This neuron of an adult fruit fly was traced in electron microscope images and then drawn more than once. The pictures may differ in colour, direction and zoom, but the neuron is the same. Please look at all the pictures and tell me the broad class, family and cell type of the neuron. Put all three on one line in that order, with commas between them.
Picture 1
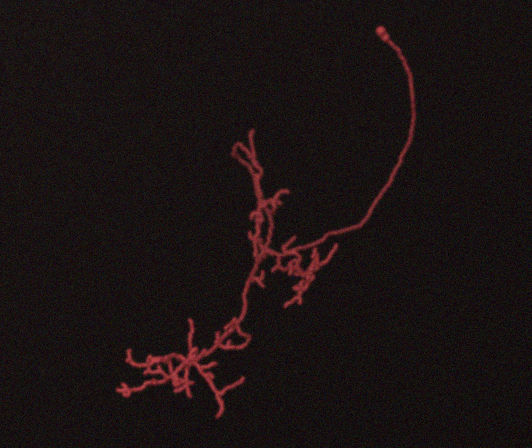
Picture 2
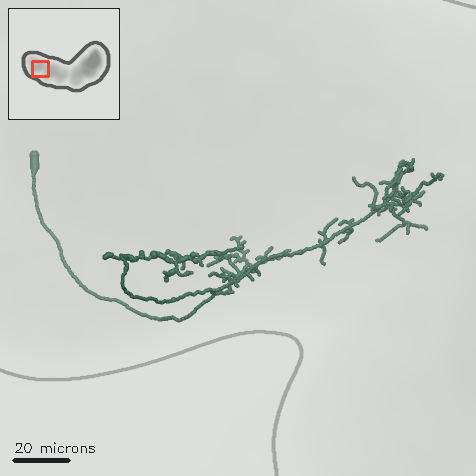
nerve-cord intrinsic neuron, hemilineage 09A, IN09A054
